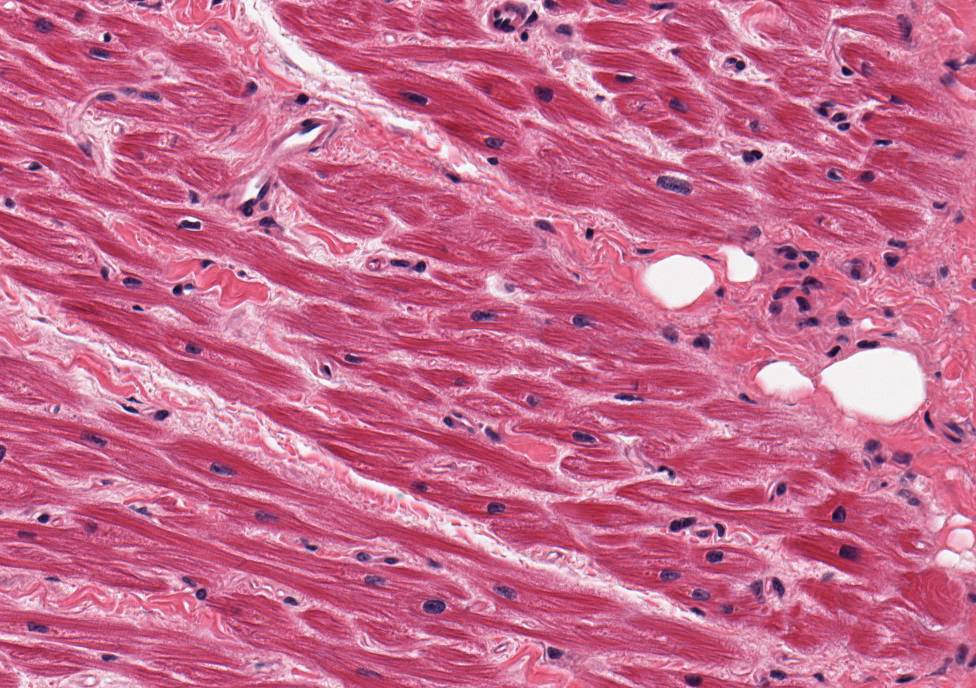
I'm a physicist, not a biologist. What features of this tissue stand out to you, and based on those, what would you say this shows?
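Many muscle fibres branch and join neighbouring fibres, and their nuclei are oval and lie centrally within the fibres. Thin bands of pale, loose connective tissue separate bundles of fibres. Around the empty spaces at the right, small dark nuclei are crowded in the connective tissue. The tissue is atrial appendage of the heart.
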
